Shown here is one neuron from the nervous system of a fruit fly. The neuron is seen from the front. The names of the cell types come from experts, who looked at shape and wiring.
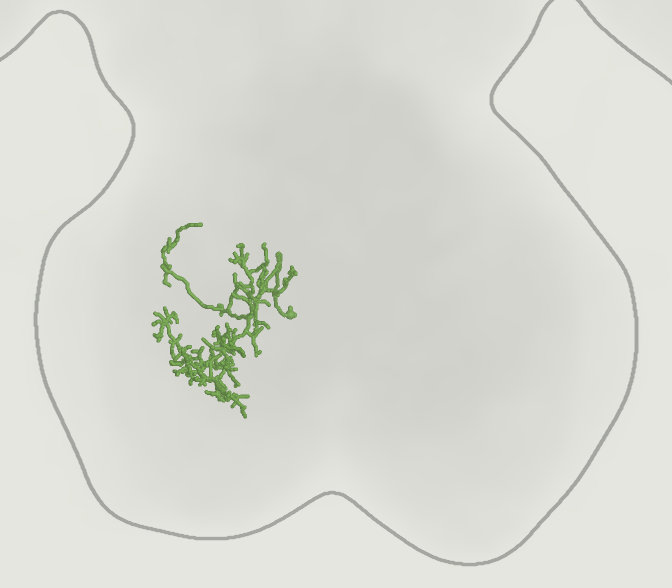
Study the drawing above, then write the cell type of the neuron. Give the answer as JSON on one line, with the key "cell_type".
{"cell_type": "IN20A.22A047"}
